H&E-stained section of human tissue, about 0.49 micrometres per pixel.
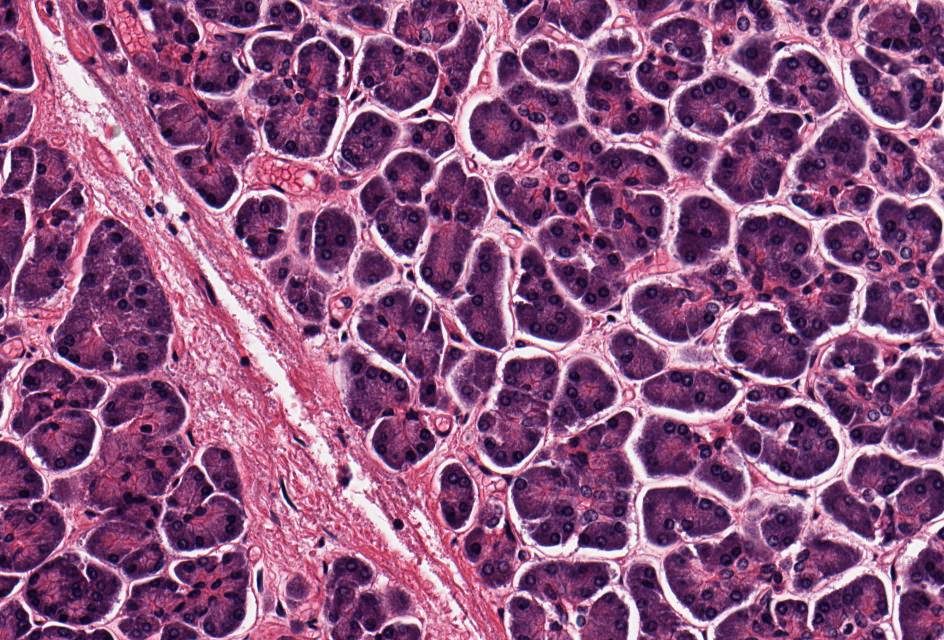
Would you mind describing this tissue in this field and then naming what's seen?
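A pink fibrous band runs diagonally, upper left to lower middle, separating two fields of acini. These are rounded, closely packed clusters of pyramidal cells, with scant stroma between. Each cell has one round dark basal nucleus. Lumens are tiny, mostly hard to see. This is pancreas.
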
